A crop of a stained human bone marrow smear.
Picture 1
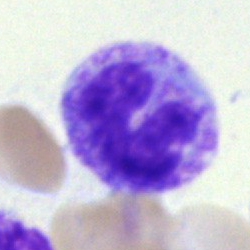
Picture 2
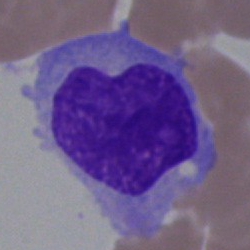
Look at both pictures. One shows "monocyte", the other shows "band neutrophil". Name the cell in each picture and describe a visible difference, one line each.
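Picture 1 is a band neutrophil. Fine purple granules are scattered through the cytoplasm.
Picture 2 is a monocyte. No granules can be seen in the cytoplasm.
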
